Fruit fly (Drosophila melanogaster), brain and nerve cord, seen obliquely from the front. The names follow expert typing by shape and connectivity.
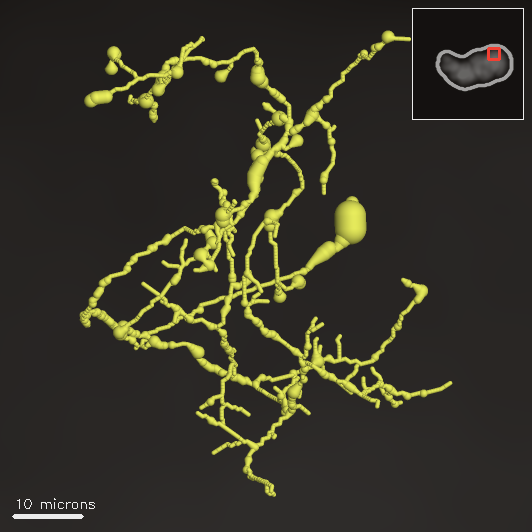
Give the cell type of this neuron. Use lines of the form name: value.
cell type: LHPV5j1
